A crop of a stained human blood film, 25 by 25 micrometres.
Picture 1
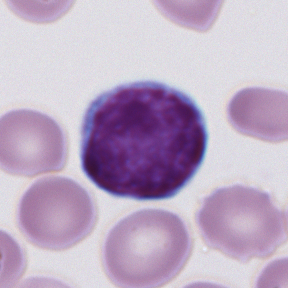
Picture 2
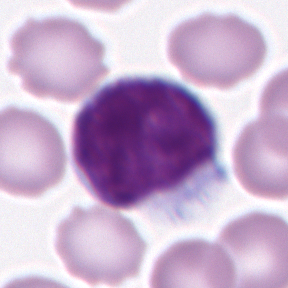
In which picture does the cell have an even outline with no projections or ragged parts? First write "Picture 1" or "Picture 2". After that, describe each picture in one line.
Picture 1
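What picture 1 shows: The cell's outline is smooth, without projections.
What picture 2 shows: Fine, pale blue, hair-like strands stick out from the lower right edge of the cell.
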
